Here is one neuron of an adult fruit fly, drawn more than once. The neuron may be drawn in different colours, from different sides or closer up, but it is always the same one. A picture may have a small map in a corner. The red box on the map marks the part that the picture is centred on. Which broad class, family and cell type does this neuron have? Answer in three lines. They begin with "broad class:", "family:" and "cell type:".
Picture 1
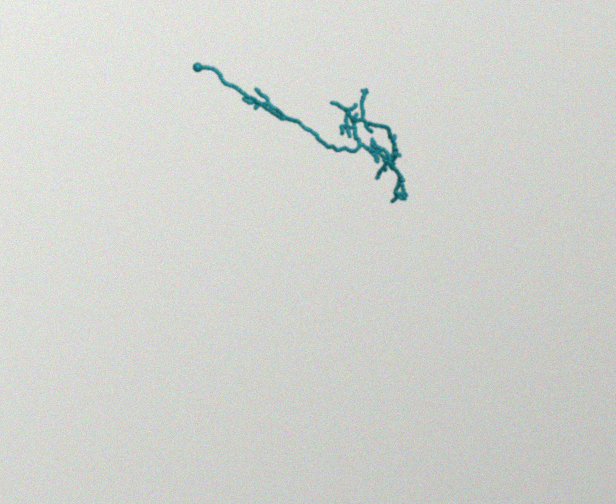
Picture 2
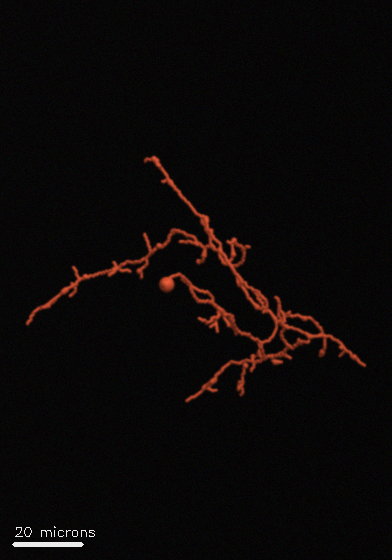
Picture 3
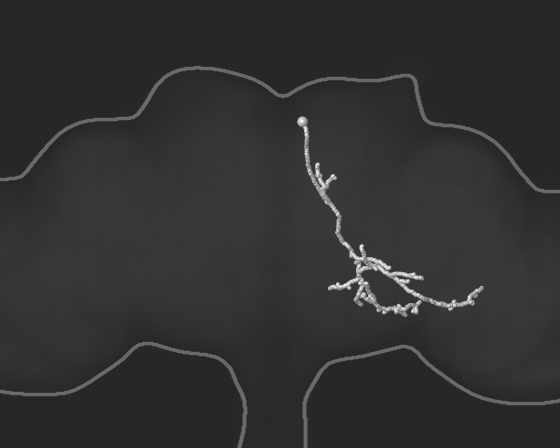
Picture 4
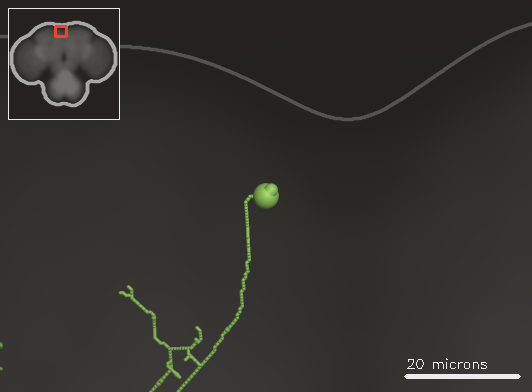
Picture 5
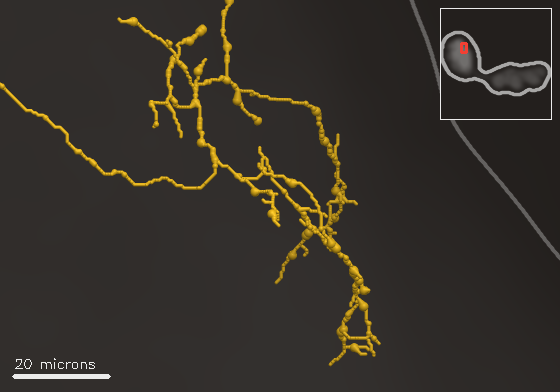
broad class: central-brain intrinsic neuron
family: hemilineage SMPad2
cell type: CB1368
